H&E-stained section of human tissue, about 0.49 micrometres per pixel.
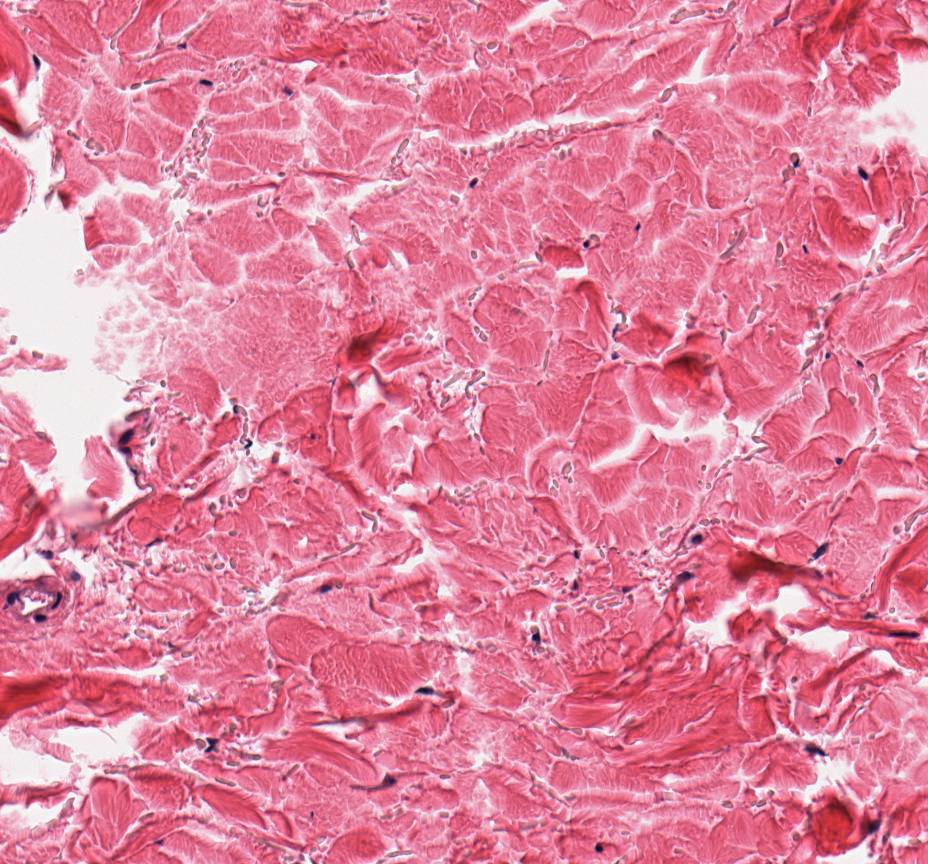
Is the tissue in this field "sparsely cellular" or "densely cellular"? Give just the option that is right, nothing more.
Sparsely cellular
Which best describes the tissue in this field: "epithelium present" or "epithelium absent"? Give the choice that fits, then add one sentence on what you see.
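Epithelium absent. No epithelium is present anywhere in the field.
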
